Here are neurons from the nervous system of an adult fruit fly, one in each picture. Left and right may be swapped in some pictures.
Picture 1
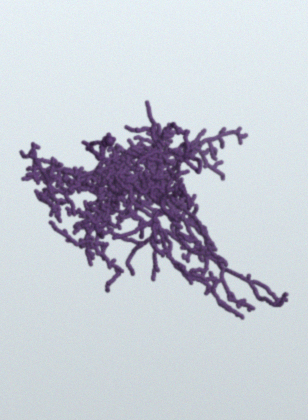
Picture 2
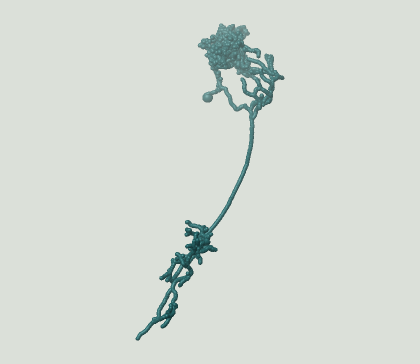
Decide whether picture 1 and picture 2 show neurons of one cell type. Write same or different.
different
